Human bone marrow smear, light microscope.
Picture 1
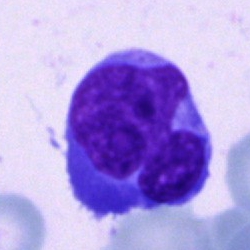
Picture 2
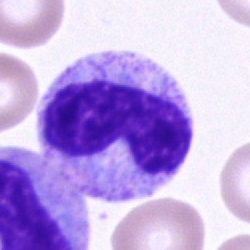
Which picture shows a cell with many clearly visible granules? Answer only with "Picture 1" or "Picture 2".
Picture 2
